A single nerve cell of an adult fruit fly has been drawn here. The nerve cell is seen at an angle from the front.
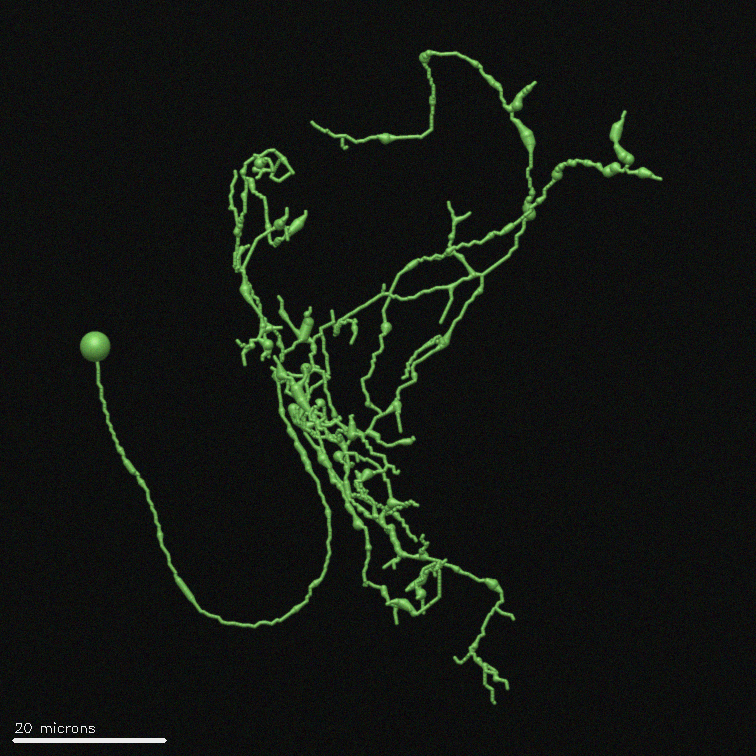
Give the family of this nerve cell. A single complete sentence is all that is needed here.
To family hemilineage LHl4_dorsal belongs this nerve cell.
